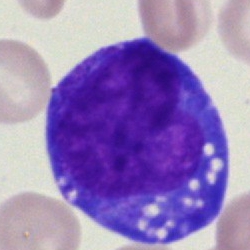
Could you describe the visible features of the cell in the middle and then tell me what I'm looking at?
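Smooth and oval, without surface projections, the cell outline is regular. The rim of cytoplasm is widest at the lower right. Numerous small, round, clear vacuoles occupy the cytoplasm, chiefly in its lower part. No granules are visible in the cytoplasm. It is a blast.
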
